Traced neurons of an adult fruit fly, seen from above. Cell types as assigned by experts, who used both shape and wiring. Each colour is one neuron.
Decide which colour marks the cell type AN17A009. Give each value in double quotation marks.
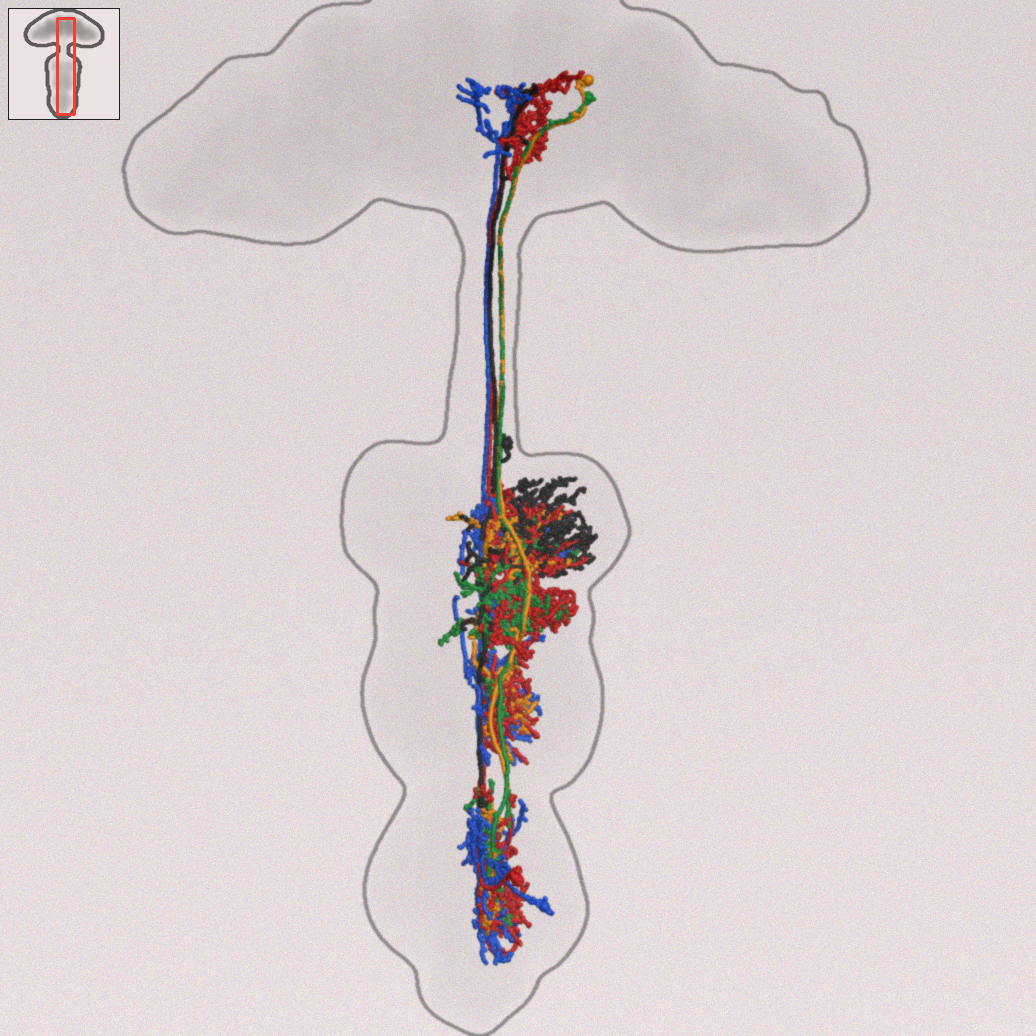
"blue"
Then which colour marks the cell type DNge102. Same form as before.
"orange"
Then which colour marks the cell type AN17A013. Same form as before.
"black"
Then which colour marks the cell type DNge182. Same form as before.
"green"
